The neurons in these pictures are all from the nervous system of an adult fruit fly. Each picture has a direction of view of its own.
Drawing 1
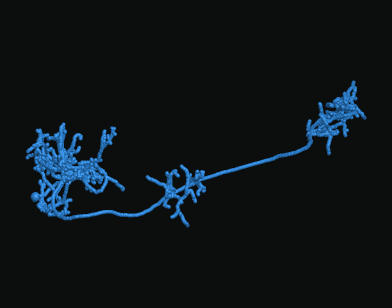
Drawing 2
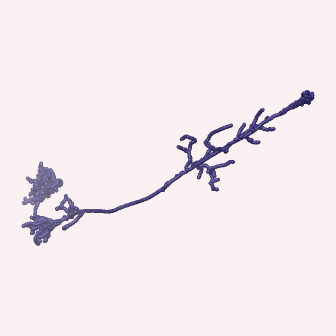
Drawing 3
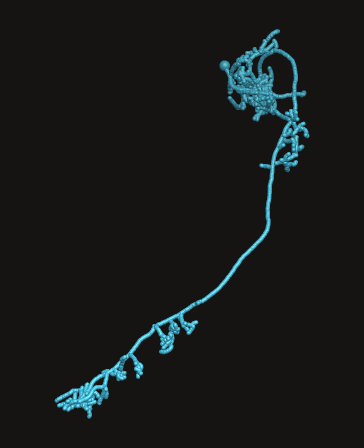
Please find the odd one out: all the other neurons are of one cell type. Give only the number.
2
